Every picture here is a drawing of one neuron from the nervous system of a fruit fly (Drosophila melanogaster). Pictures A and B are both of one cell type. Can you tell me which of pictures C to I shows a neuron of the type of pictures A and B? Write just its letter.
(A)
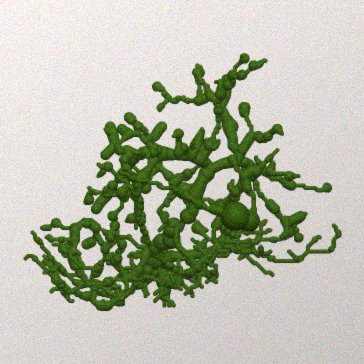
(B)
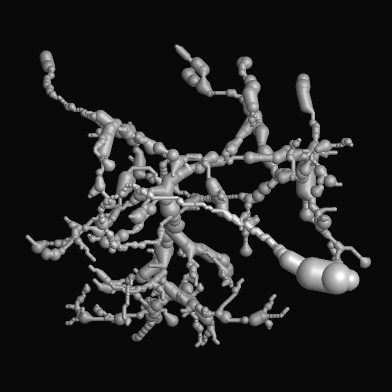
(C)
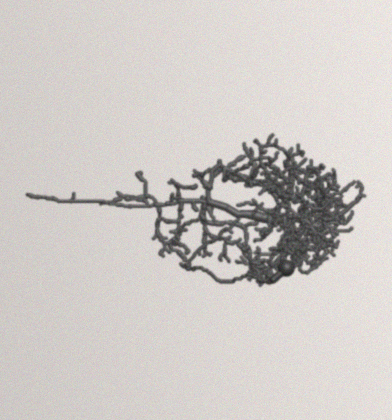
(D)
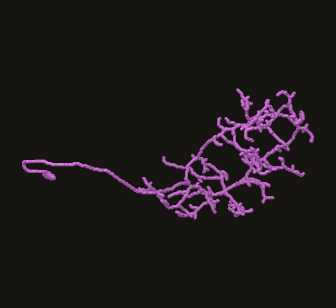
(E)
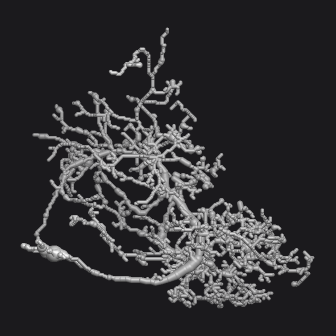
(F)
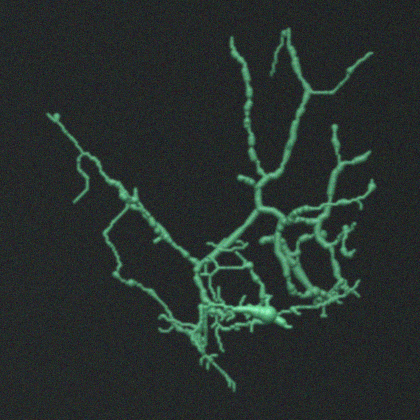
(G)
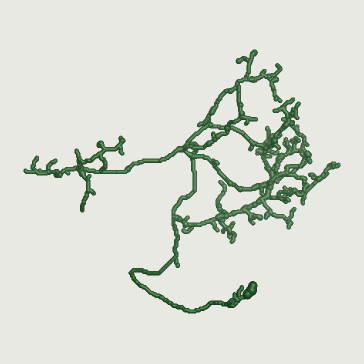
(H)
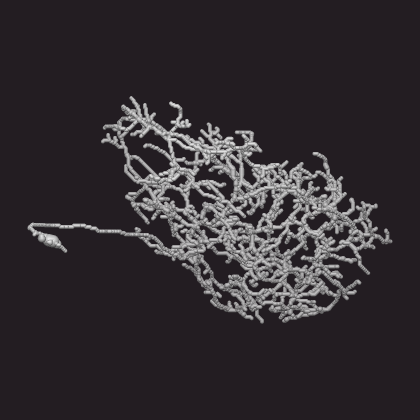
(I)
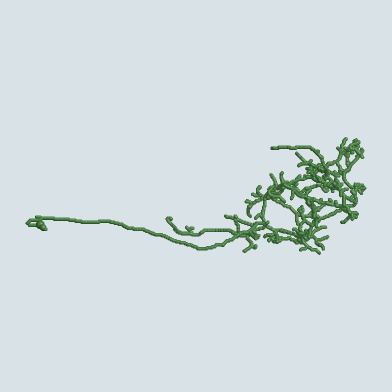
C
